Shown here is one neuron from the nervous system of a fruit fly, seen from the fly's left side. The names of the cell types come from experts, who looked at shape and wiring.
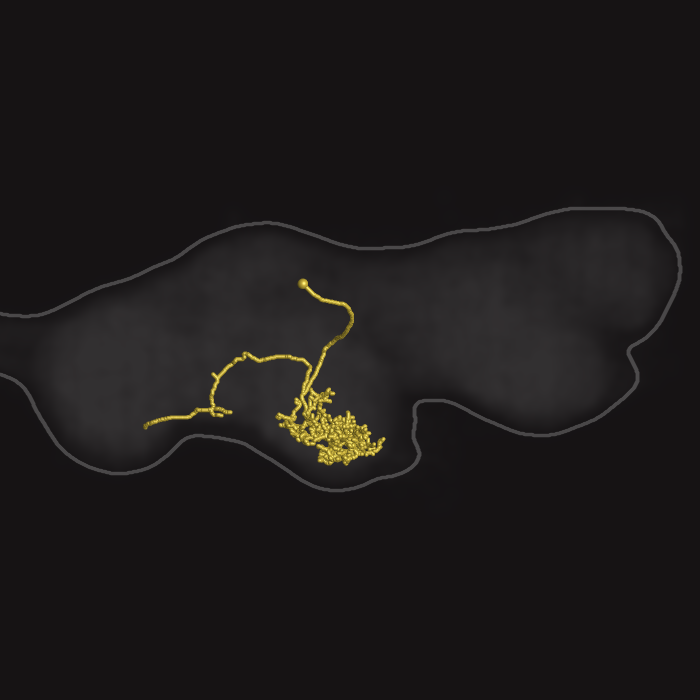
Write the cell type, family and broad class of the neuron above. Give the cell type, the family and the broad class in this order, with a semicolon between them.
IN23B056; hemilineage 23B; nerve-cord intrinsic neuron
